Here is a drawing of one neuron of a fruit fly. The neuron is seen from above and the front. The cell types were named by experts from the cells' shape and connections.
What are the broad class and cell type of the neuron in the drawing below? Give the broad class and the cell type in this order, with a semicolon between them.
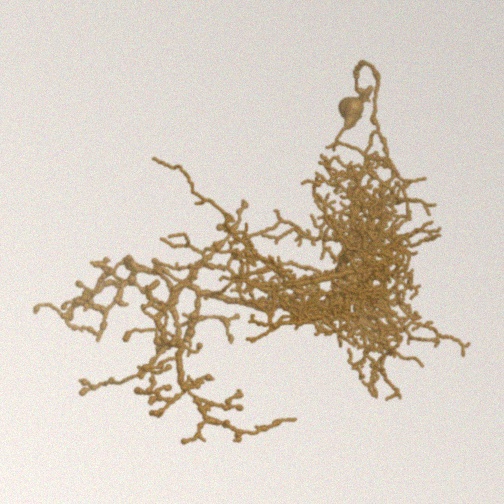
central-brain intrinsic neuron; PVLP114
